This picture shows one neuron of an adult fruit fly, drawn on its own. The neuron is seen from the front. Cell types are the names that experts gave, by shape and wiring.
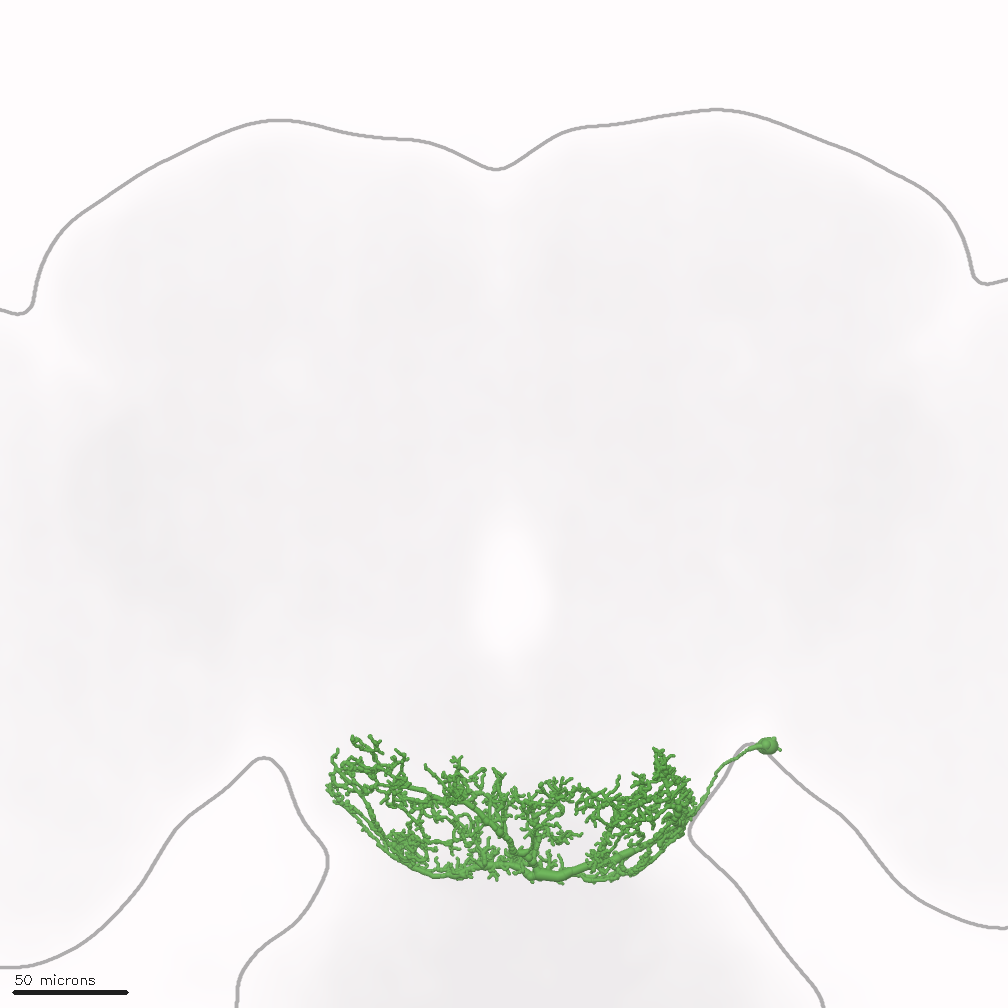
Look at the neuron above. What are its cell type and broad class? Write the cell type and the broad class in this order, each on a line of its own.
GNG015
central-brain intrinsic neuron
